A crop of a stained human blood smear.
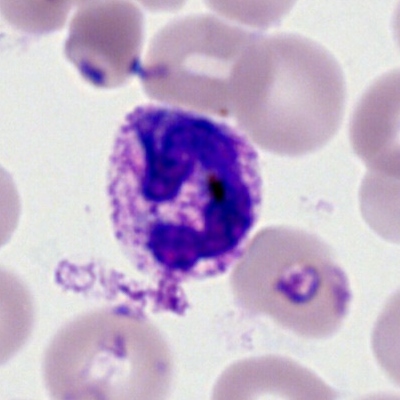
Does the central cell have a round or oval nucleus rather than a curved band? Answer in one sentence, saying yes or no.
No, a curved band without separate lobes, not a compact mass, makes up the nucleus.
